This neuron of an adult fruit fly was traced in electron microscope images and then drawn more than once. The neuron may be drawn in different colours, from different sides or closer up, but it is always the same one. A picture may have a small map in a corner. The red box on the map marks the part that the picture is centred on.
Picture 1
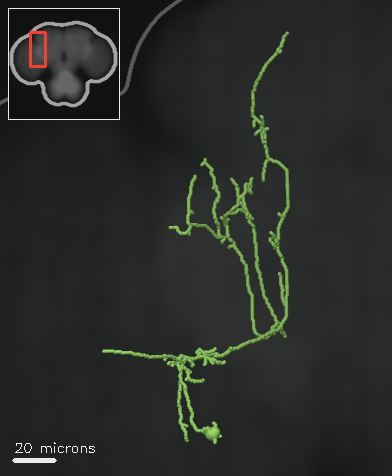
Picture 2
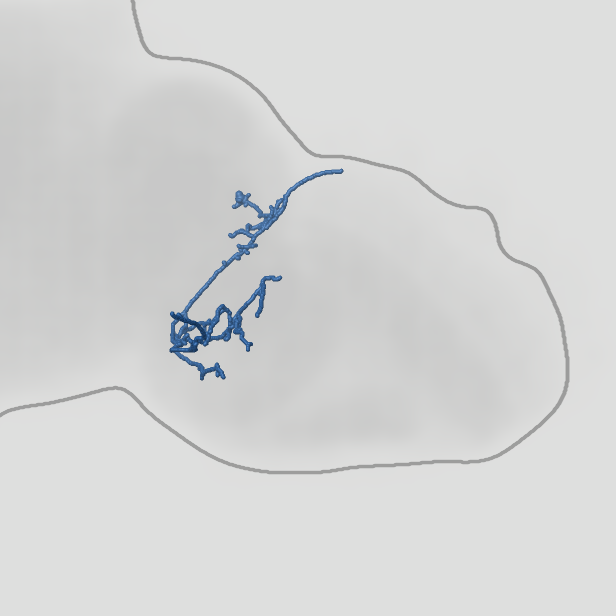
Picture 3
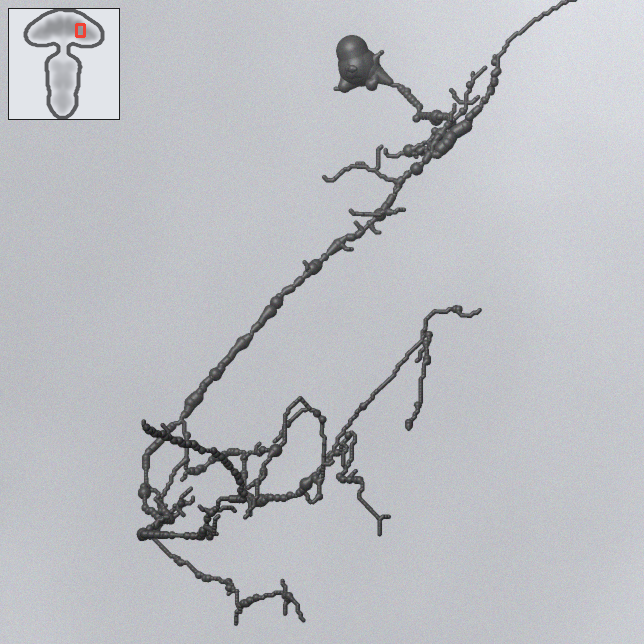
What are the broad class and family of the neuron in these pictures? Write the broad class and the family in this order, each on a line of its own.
visual centrifugal neuron
Lat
